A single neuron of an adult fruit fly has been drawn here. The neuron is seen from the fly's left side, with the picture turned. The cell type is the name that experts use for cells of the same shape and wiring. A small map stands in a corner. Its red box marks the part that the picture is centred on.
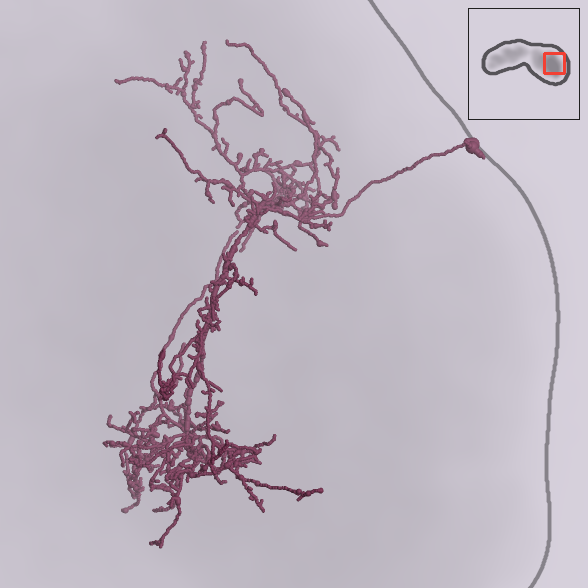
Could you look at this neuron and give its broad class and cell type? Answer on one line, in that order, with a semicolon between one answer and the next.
central-brain intrinsic neuron; SAD070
